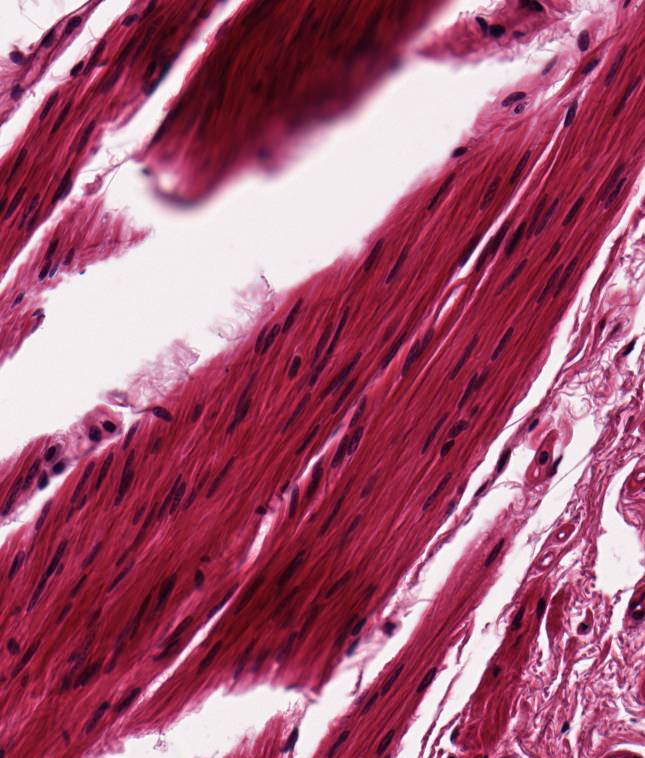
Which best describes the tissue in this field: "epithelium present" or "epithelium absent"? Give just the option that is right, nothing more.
Epithelium absent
